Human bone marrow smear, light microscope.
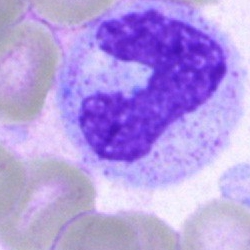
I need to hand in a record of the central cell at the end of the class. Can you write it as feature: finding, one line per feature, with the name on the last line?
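Outline: round, smooth
Nucleus: kidney or horseshoe shape, deep notch opening to the left
Nucleoli: none seen
Cytoplasm: moderate rim, pale lilac, surrounding the nucleus
Identification: band neutrophil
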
